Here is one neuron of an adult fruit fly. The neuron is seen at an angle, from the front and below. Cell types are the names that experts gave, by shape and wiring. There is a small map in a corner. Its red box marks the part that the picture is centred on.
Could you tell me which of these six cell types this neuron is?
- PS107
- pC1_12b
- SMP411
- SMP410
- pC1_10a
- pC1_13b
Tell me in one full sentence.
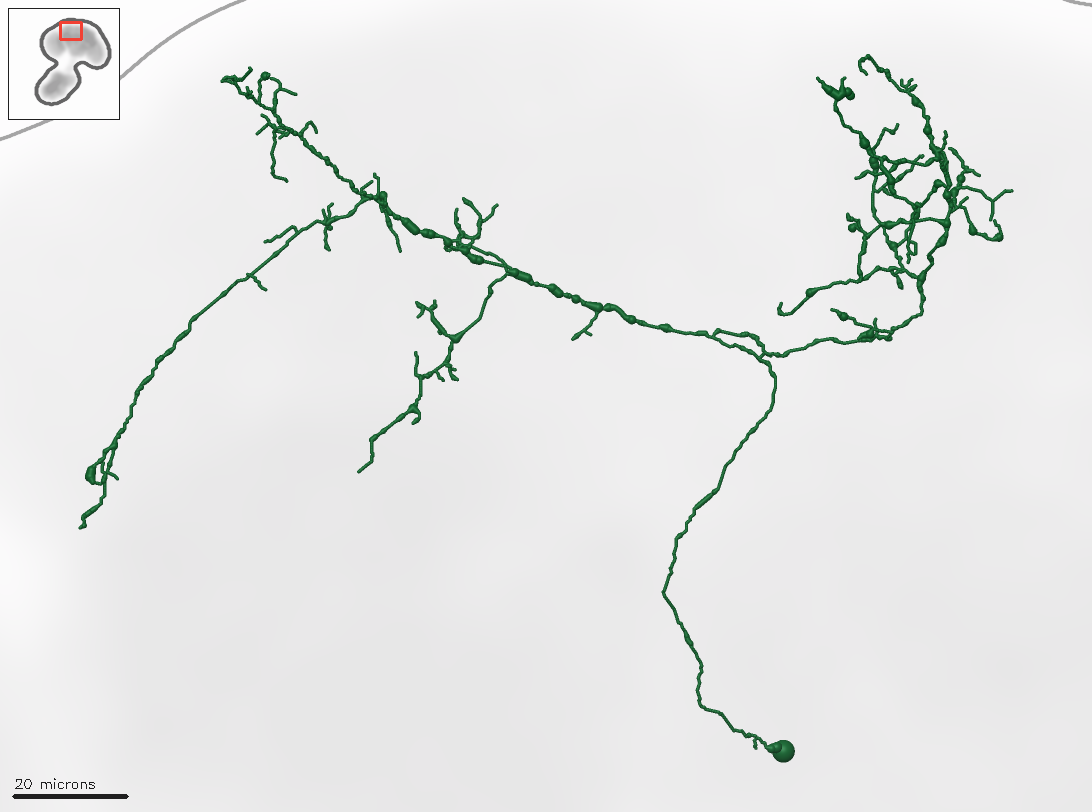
Belonging to the cell type SMP411 is this neuron.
